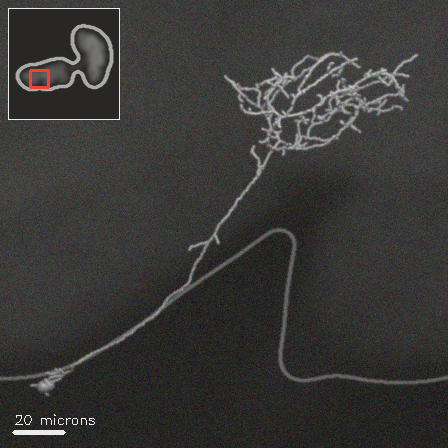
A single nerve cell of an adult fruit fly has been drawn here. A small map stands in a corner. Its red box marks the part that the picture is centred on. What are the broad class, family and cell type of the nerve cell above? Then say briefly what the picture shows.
It is a nerve-cord intrinsic neuron. Its family is hemilineage 16B. The cell type is IN16B104. The cell body can be seen at the lower left of the picture. By the scale bar it is about 160 microns wide in this view. The picture shows dozens of branch ends.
